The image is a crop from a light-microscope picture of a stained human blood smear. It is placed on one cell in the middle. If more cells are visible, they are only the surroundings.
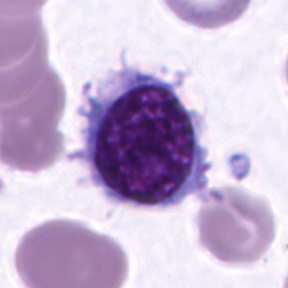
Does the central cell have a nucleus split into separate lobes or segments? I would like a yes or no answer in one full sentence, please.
No, one compact round, oval or kidney-shaped mass makes up the nucleus of this cell.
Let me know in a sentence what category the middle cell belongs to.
This crop is built around a plasma cell at its centre.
